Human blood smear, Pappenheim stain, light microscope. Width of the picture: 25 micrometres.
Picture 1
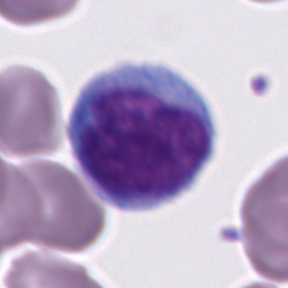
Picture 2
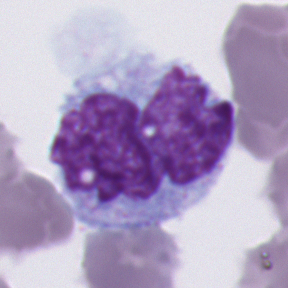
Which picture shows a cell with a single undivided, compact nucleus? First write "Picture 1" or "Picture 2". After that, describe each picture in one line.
Picture 1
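Picture 1: The nucleus is a single rounded mass without lobes.
Picture 2: The nucleus appears as two large lobes lying side by side.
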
